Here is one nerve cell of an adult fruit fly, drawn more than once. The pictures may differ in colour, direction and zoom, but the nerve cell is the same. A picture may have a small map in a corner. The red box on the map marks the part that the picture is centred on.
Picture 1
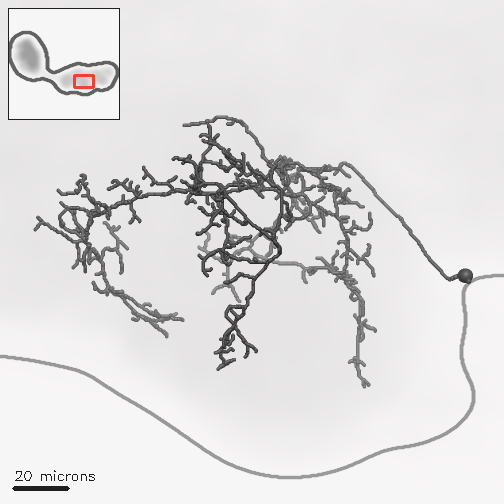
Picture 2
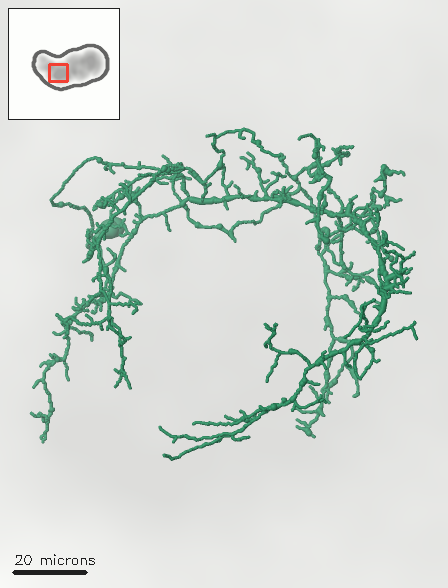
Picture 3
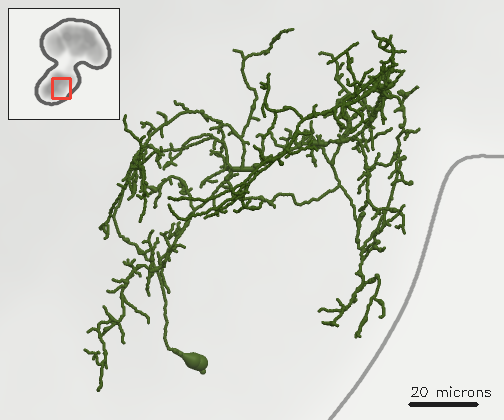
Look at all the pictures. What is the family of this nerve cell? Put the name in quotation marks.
"hemilineage 03A"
